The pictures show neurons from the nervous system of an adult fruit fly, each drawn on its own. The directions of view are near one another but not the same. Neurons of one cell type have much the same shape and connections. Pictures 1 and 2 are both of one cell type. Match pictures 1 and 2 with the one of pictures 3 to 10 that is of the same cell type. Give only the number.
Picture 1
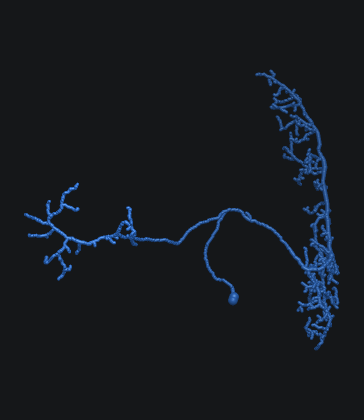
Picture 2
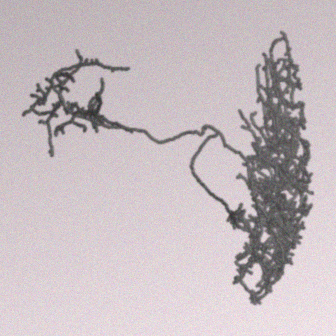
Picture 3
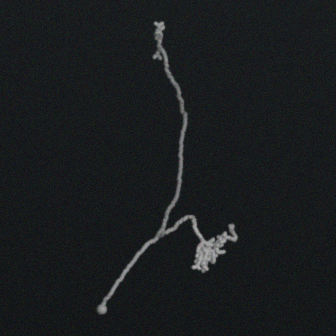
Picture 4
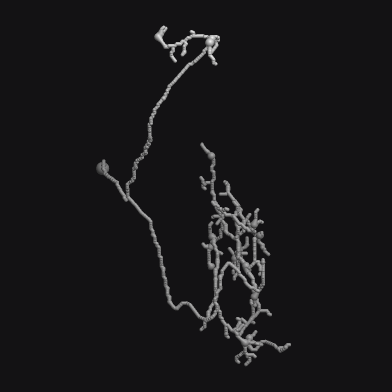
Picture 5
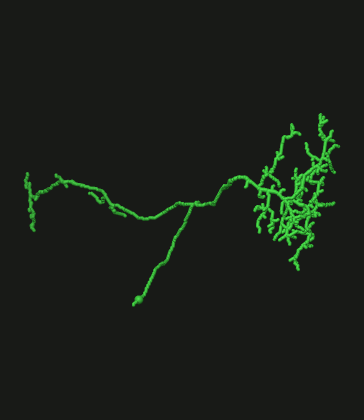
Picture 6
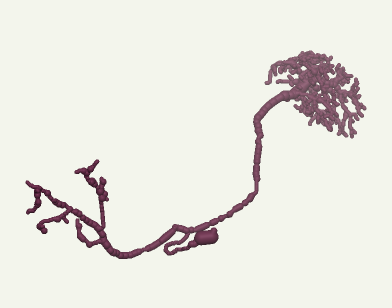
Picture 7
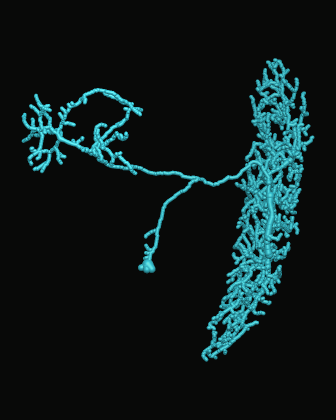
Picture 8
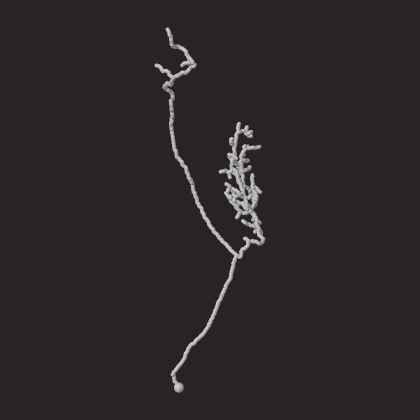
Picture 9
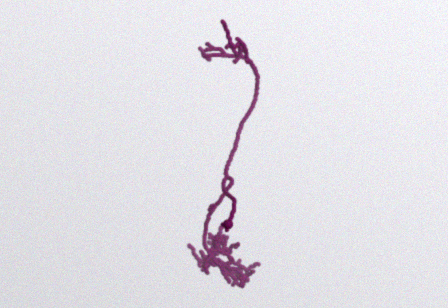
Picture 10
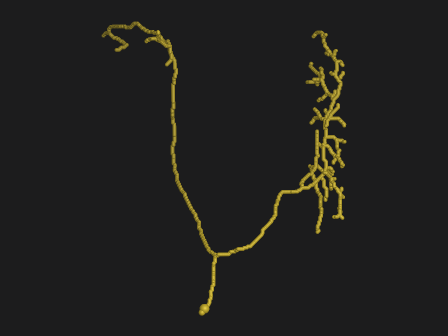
7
